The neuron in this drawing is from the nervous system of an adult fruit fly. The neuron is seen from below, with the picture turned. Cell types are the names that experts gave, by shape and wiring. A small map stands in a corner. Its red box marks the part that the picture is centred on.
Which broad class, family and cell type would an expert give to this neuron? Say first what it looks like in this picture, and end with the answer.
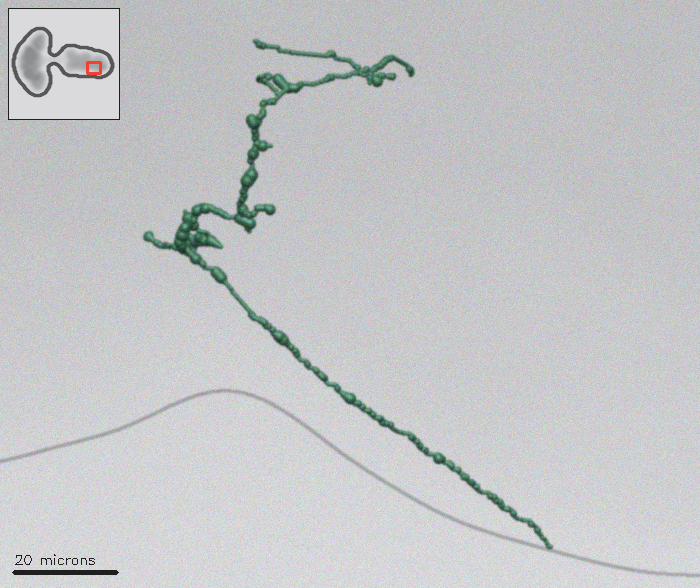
It is in the nerve cord and does not reach the brain. The drawing shows no cell body. By the scale bar it is about 100 microns tall in this view. It is a sensory neuron entering the nerve cord. Its family is called class mechanosensory proprioceptive. The cell type is SNpp15.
